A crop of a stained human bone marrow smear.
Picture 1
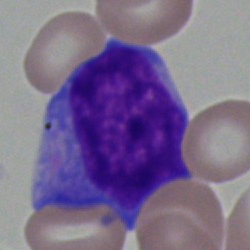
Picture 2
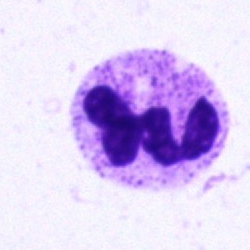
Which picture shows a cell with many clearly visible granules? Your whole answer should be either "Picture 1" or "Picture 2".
Picture 2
